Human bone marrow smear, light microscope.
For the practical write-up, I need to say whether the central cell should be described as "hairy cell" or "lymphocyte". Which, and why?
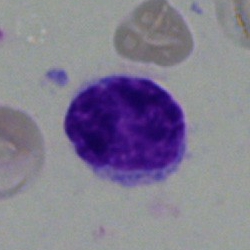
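It's a lymphocyte. See how the cytoplasm is only a thin rim, widest along the lower edge of the cell; that scant cytoplasm is what decides it.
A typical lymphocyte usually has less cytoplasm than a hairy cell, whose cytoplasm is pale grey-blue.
What cytoplasm you can see here is pale blue, with no distinct granules. The chromatin is dark purple, clumped into coarse darker patches.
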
